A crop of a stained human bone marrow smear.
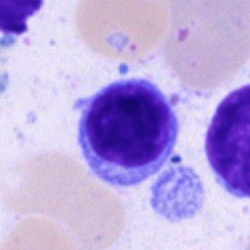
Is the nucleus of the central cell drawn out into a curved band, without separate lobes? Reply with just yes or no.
No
